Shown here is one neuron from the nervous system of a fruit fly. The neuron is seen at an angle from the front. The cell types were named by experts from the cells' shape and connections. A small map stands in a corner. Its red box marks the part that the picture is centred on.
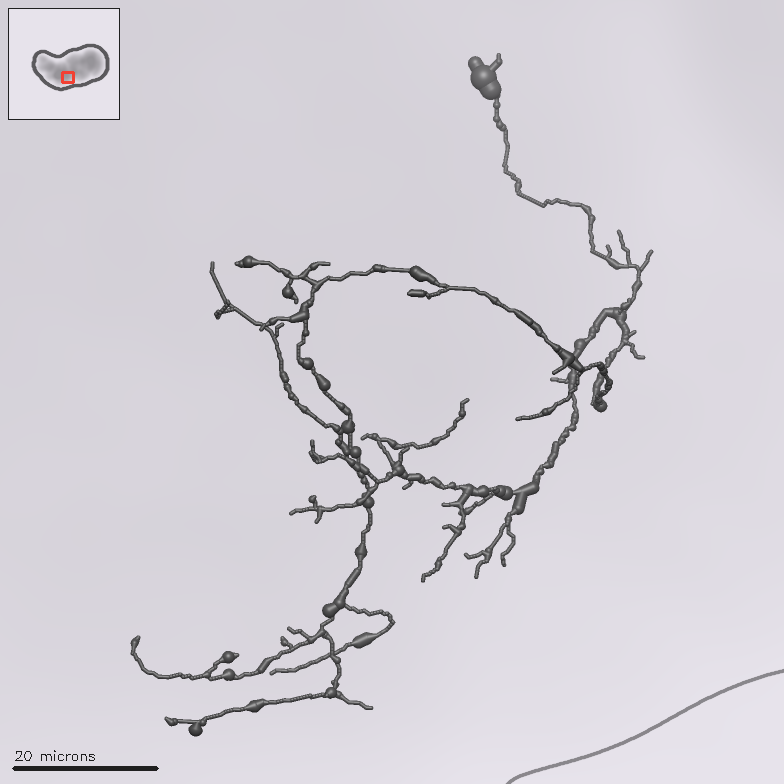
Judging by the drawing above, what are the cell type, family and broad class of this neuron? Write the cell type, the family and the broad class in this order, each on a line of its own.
IN20A.22A092
hemilineage 20A.22A
nerve-cord intrinsic neuron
